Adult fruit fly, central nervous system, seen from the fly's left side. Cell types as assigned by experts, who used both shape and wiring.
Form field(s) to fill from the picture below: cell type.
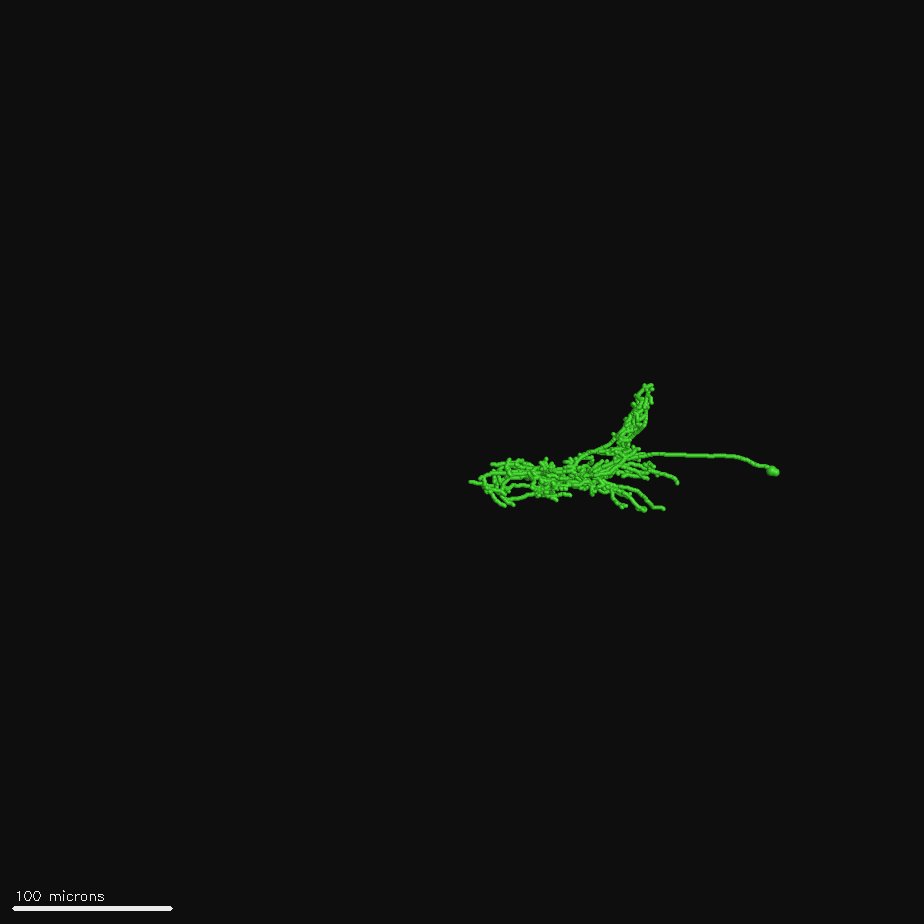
IN00A045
